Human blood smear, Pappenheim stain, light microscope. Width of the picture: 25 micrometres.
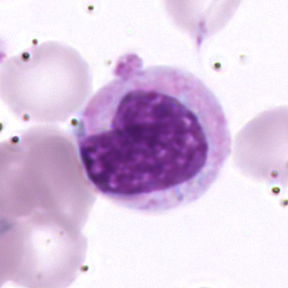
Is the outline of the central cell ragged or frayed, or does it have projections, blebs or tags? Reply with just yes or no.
No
